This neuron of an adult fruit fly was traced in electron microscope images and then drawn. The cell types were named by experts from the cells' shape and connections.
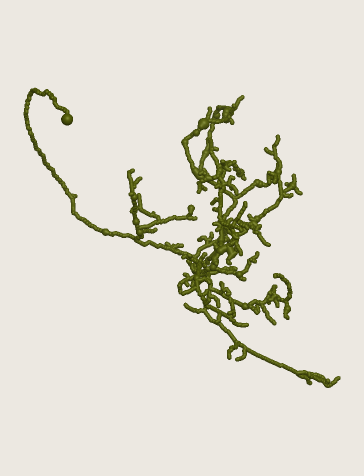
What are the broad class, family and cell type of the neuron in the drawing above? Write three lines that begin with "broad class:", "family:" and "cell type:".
broad class: nerve-cord intrinsic neuron
family: hemilineage 20A.22A
cell type: IN20A.22A073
